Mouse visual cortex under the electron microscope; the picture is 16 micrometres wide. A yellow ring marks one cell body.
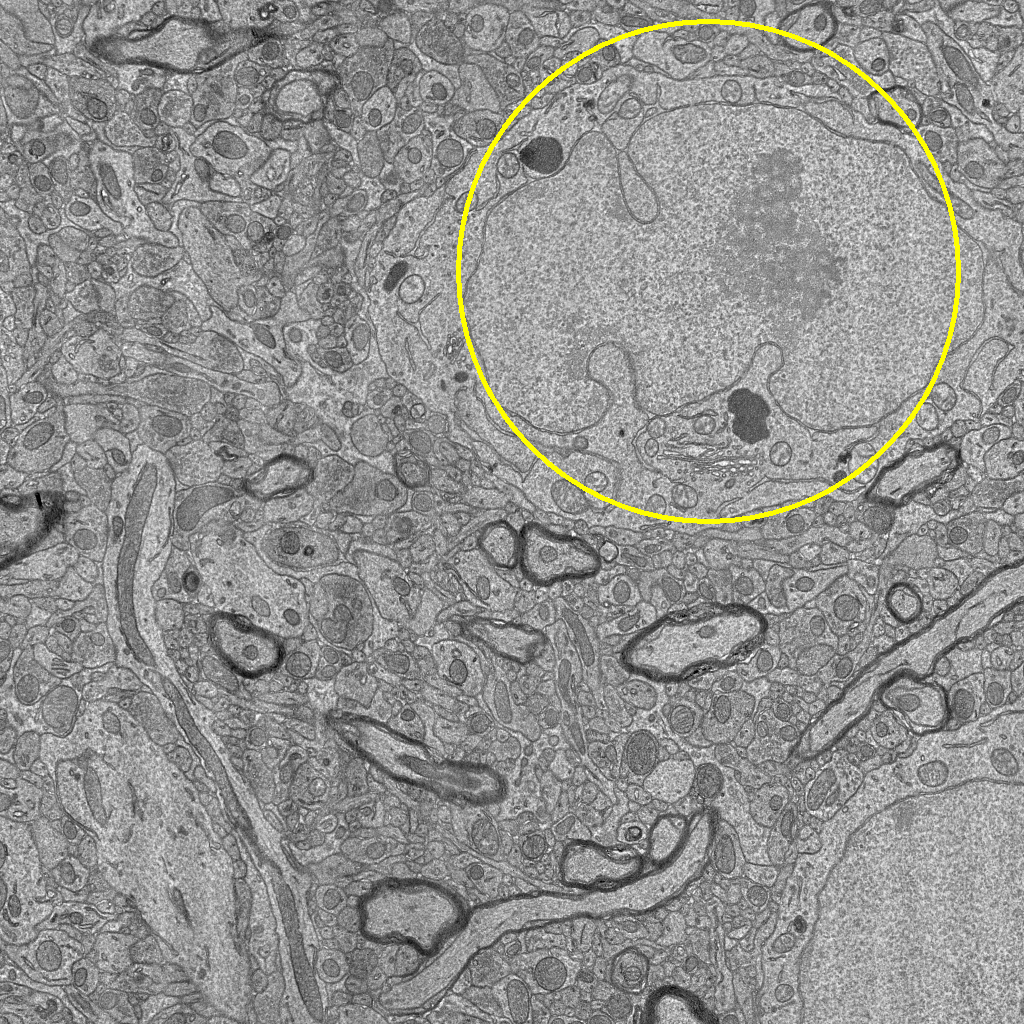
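Inhibitory neuron in mouse visual cortex. Large nucleus occupying most of the cell body in this plane. Envelope deeply infolded: one fold upper left, two along the lower edge. Chromatin pale, finely dispersed, no dense band lining the envelope; a large, irregular, mottled darker patch lies right of the nuclear centre.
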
